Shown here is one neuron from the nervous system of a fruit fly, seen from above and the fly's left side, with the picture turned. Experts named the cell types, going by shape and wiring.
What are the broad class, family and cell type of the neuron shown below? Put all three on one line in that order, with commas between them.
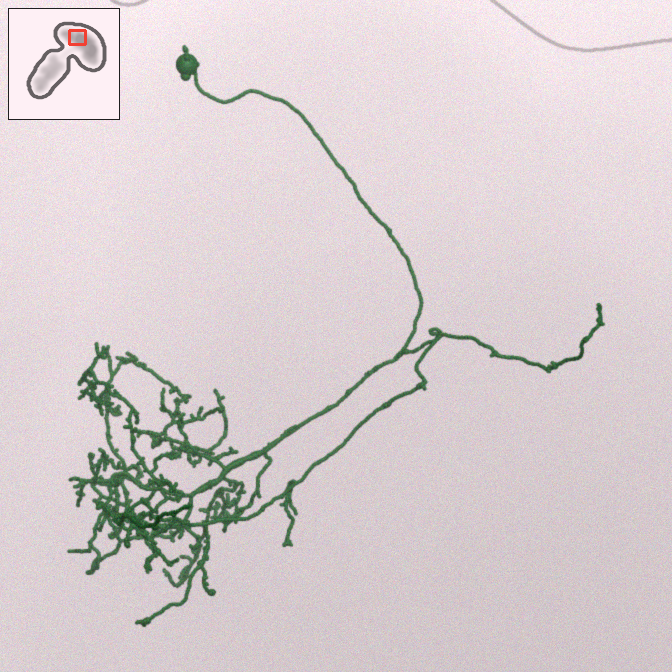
central-brain intrinsic neuron, hemilineage LALa1_posterior, CB1213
